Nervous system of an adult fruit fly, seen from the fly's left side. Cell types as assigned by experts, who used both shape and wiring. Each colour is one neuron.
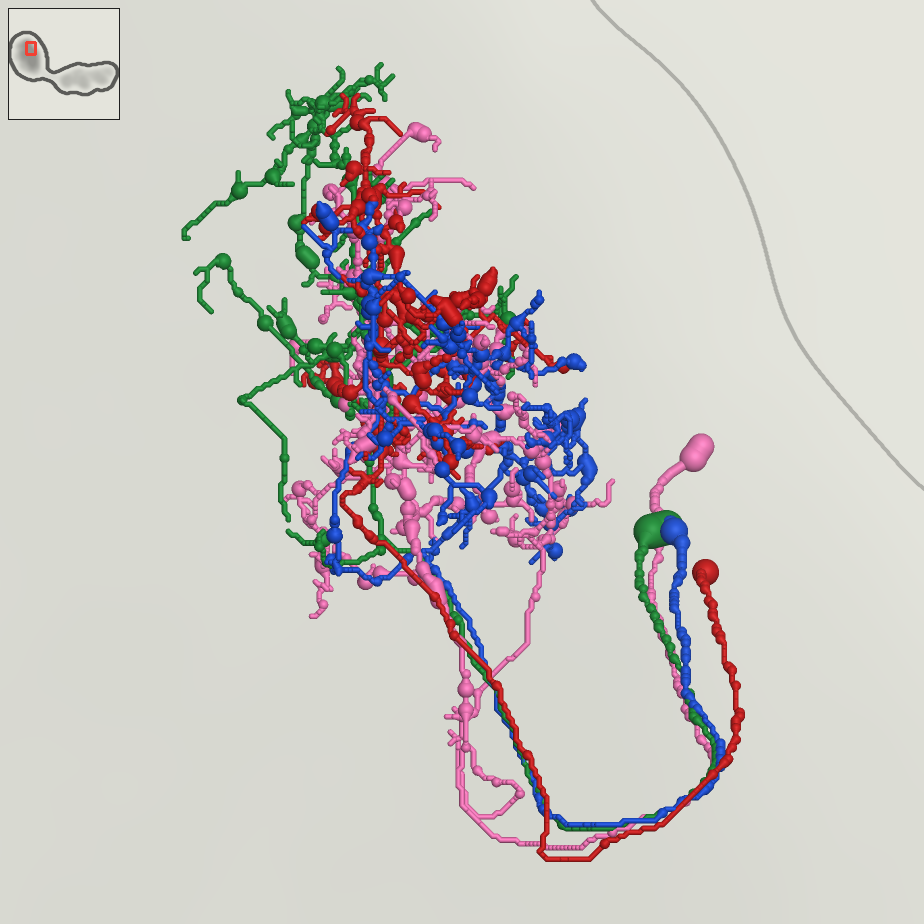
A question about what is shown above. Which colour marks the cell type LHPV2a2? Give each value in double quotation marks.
"blue"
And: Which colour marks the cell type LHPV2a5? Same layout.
"red"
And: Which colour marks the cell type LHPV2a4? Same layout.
"green"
